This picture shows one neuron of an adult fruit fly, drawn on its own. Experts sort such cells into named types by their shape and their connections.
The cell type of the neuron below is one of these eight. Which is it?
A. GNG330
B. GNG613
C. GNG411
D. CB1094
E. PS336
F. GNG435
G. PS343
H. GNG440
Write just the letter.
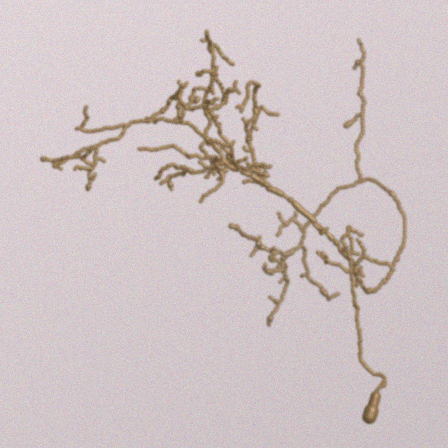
D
